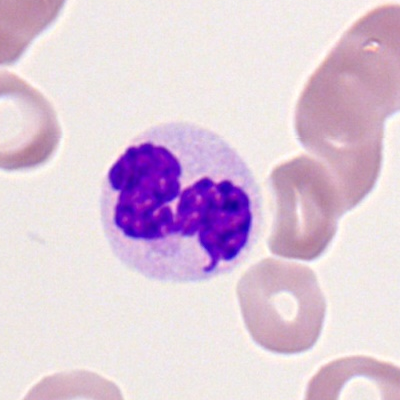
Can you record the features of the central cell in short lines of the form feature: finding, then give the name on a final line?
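Outline: round, smooth
Nucleus: two lobes
Granules: fine, faint, in cytoplasm
Vacuoles: none seen
Name: segmented neutrophil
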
